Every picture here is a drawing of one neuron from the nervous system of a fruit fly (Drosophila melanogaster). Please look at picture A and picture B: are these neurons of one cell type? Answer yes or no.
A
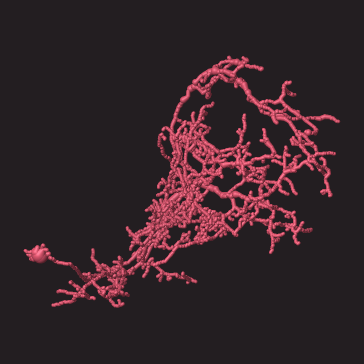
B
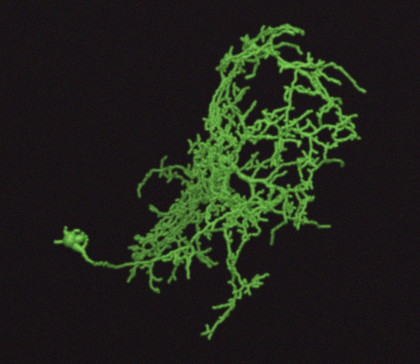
yes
